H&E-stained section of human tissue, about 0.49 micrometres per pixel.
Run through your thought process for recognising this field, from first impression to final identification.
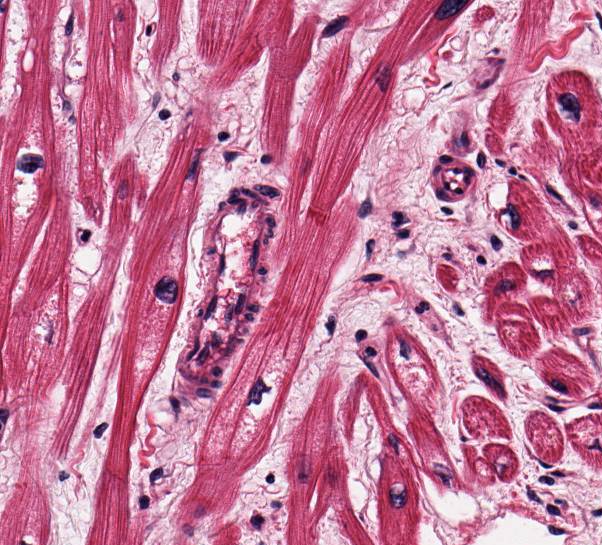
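Myocardium, mainly. Look at the fibres on the left: several have a pale clear zone in the cytoplasm next to the nucleus.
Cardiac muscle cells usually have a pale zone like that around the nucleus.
Between the fibres there's loose, pale, wispy connective tissue.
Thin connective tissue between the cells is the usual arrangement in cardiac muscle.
Otherwise, the fibres run lengthwise through the left and centre and are cut across on the right, and a small blood vessel with dark elongated nuclei in its wall crosses the centre at a slant.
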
